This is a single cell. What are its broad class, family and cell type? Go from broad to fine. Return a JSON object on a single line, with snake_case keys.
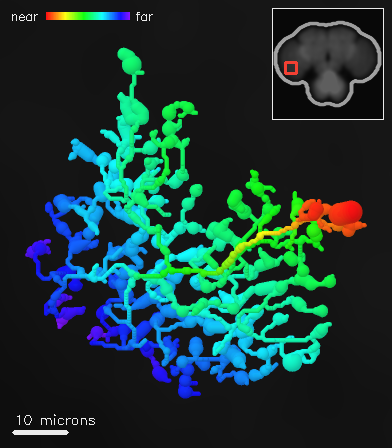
{"broad_class": "optic-lobe intrinsic neuron", "family": "Dm", "cell_type": "Dm1"}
